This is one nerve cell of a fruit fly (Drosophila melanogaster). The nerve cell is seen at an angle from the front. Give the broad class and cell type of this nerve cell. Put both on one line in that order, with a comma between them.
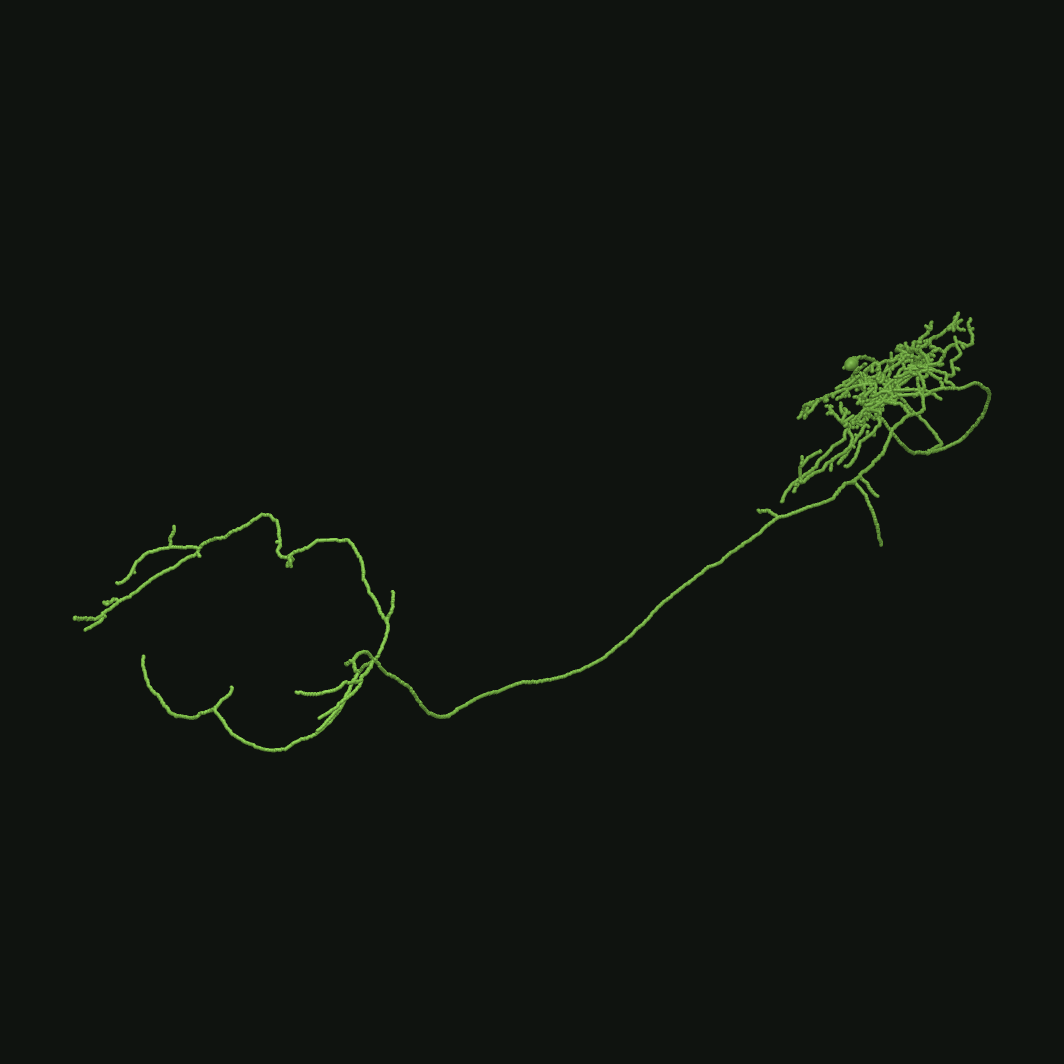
ascending neuron, ANXXX214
